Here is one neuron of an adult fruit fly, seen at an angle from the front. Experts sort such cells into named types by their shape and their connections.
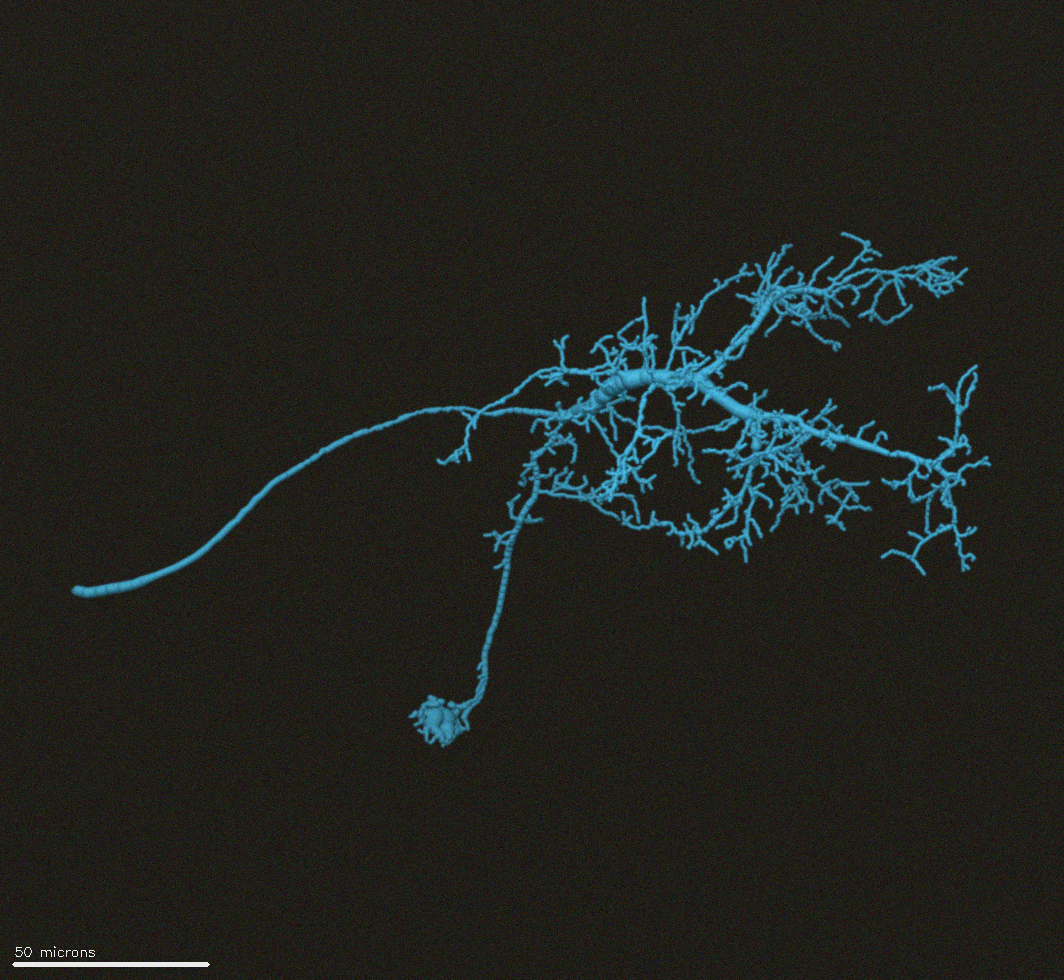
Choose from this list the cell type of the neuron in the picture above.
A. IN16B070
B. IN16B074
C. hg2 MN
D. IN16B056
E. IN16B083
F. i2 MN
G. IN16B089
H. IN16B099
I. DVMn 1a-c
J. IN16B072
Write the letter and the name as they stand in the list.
C. hg2 MN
